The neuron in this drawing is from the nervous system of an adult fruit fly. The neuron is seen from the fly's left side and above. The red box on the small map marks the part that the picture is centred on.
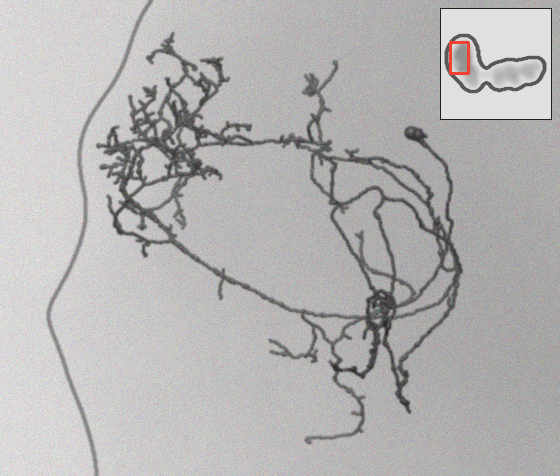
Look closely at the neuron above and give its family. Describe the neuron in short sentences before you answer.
The cell body is at the upper right of the picture. Dozens of branch ends can be seen. It is a central-brain intrinsic neuron. Its family is hemilineage DM1_antero_dorsal.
